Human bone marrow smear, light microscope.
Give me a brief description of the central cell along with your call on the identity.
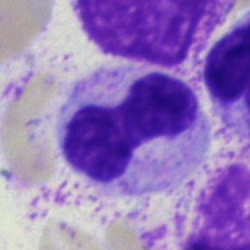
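See how dense and dark purple the chromatin is here, and there are no nucleoli in the nucleus. The outline's roughly round, and the cytoplasm is a pale greyish-lilac. This one is a band neutrophil.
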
